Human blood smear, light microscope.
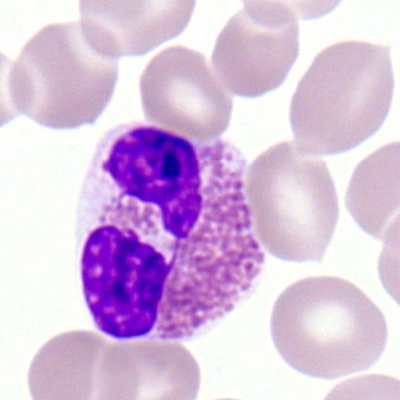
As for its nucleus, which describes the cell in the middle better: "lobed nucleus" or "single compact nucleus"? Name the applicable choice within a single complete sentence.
This cell has a nucleus made up of distinct lobes.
